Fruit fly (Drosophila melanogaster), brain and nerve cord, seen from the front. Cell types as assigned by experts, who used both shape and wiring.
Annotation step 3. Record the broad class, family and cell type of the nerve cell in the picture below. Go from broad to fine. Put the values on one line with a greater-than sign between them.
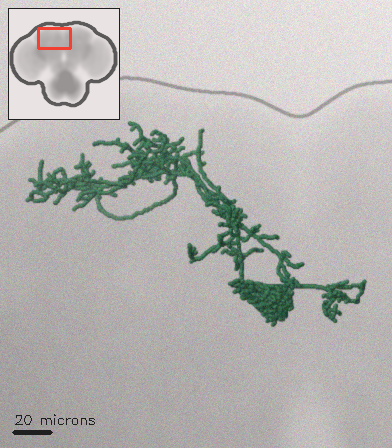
central-brain intrinsic neuron > MBON > MBON24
